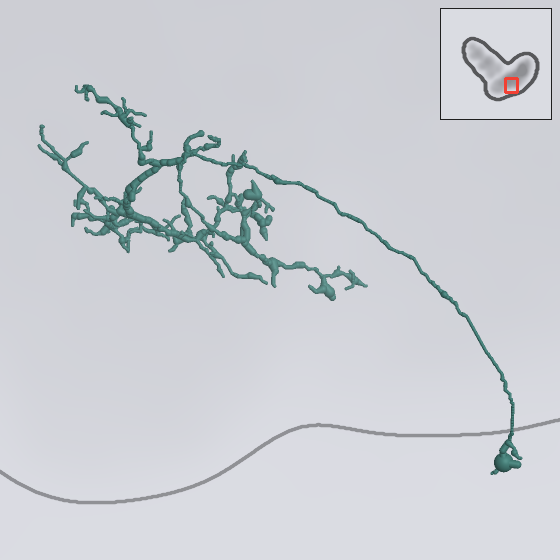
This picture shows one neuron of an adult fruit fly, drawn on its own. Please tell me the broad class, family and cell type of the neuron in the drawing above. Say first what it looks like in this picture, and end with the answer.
The cell body is at the lower right of the picture. Dozens of branch ends can be seen. It is a central-brain intrinsic neuron. The family is hemilineage MD3. It is of cell type CB2380.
